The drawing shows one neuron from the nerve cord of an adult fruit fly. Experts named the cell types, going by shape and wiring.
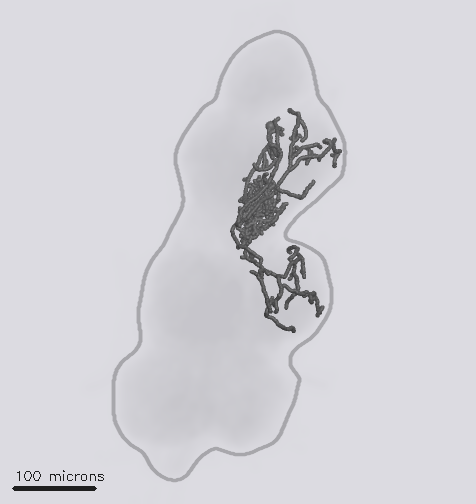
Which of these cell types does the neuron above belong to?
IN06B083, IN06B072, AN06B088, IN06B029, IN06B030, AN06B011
IN06B030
